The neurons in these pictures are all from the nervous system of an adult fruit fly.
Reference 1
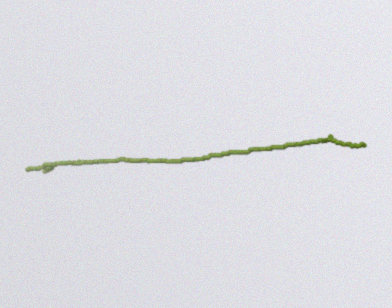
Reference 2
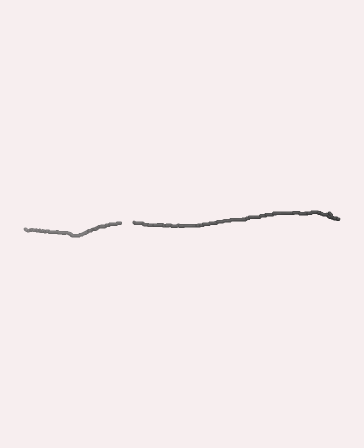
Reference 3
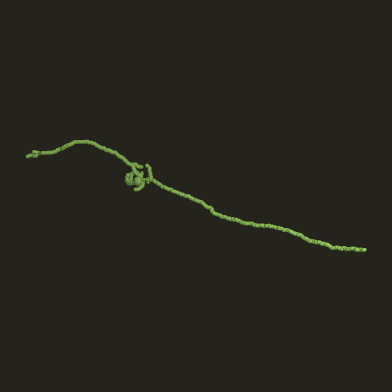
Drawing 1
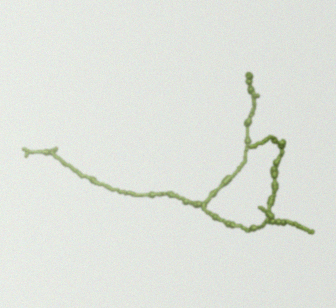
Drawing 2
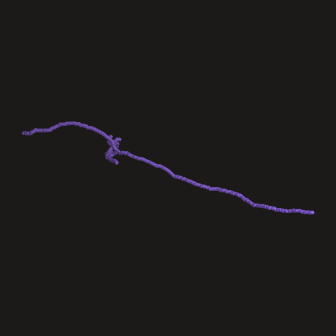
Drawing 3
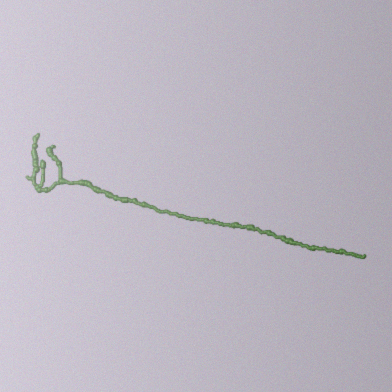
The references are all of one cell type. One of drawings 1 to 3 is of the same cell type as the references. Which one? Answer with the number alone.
2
